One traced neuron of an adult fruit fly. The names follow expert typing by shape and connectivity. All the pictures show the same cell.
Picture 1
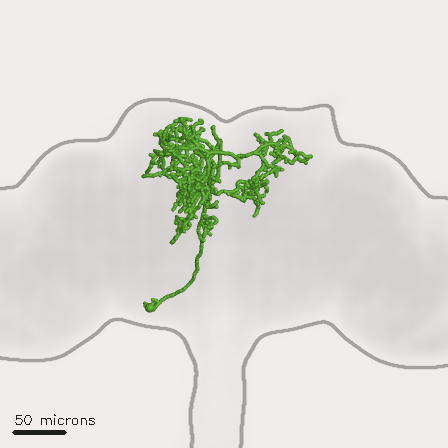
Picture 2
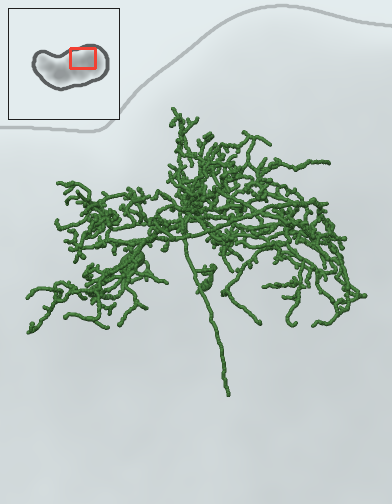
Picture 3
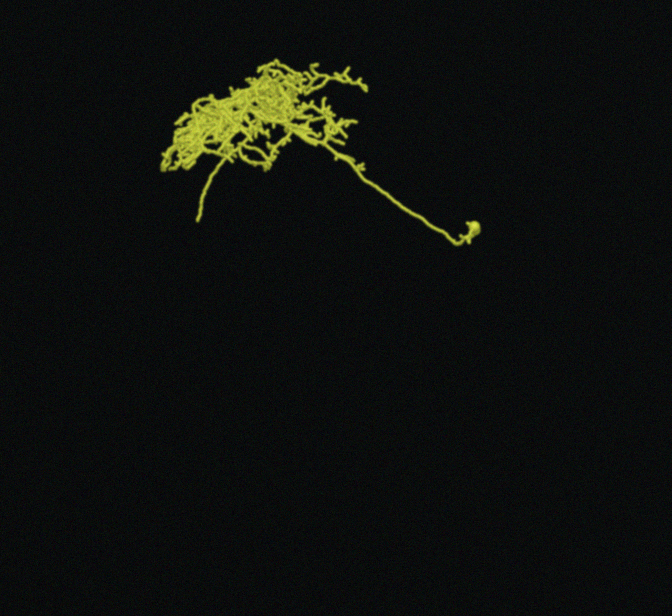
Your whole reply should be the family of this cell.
hemilineage 23B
